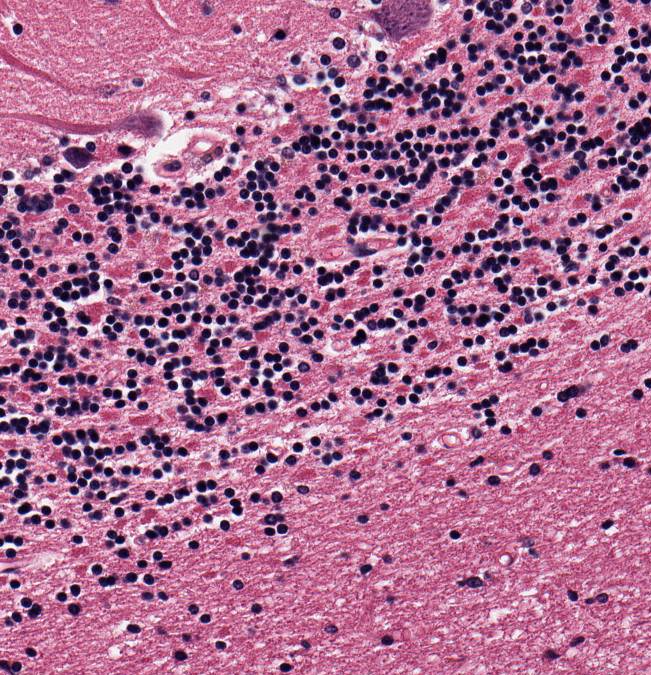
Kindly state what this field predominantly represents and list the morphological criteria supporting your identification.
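That diagonal band is the granular layer of the cerebellum. Running across the middle, it's densely packed with small, round, uniform dark nuclei and almost no visible cytoplasm.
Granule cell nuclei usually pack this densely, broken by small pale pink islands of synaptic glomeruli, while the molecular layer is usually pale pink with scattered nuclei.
Small irregular pink islands without nuclei dot the band; the top left corner is pale pink and finely fibrillar, with very few nuclei.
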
